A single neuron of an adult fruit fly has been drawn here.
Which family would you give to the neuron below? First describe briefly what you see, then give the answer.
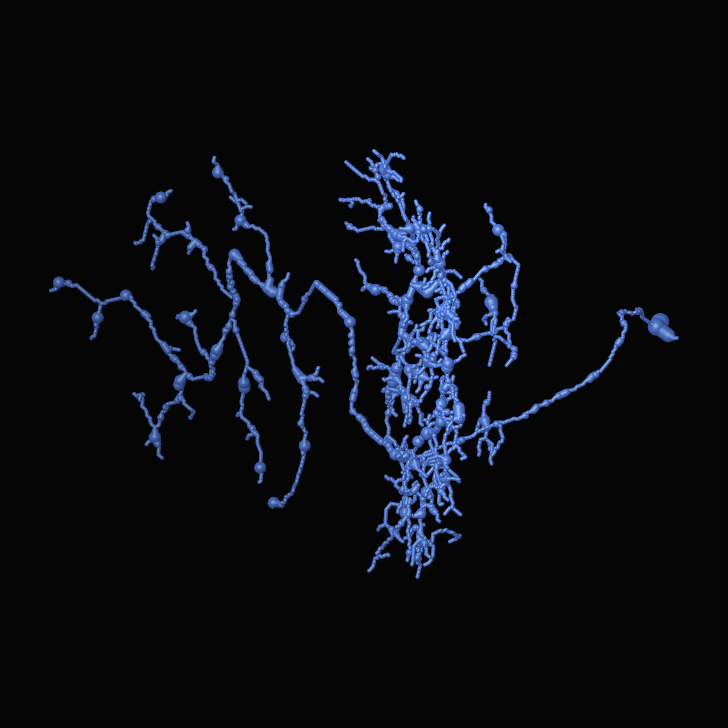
The cell body is on the right of the picture. In this view it is wider than it is tall. This is an optic-lobe intrinsic neuron. The family is Cm.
